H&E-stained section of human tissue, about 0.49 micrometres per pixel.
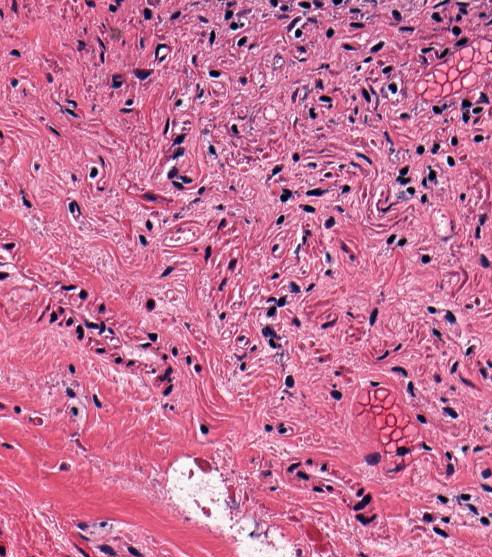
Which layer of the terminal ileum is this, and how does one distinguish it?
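Dense connective tissue fills this field. Its spindle-shaped cells are scattered loosely and haphazardly, not gathered into organised fascicles.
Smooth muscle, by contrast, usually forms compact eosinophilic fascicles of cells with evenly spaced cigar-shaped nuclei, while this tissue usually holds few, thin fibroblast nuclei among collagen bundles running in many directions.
The nuclei are small, dark and slender, and many are wavy or curved; the spindle cells' cytoplasm is scant and hard to tell from the pink stroma. Thick, dense, deeply pink collagen bundles lie along the lower left.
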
